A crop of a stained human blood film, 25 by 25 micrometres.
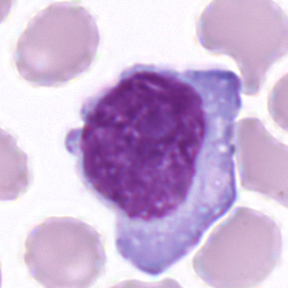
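Plasma cell in a stained blood smear, its nucleus sitting off-centre toward the left side. The nucleus comes to about 13 by 11 micrometres. Pale greyish blue cytoplasm is widest to the right of and below the nucleus, and a small pale blue bleb sticks out from the left edge of the cell.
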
